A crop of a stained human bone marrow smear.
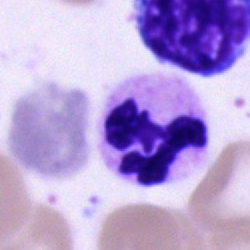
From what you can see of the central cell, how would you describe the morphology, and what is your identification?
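The cell has a round, smooth outline. Its chromatin is dark purple and coarsely clumped, and no nucleoli can be made out in the nucleus. The cytoplasm shows no vacuoles. This is a segmented neutrophil.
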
